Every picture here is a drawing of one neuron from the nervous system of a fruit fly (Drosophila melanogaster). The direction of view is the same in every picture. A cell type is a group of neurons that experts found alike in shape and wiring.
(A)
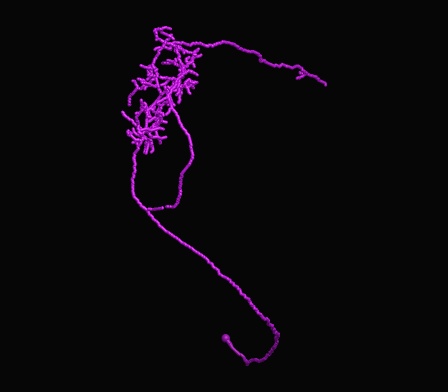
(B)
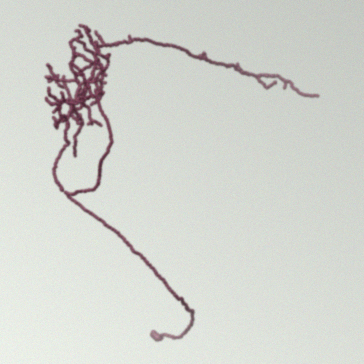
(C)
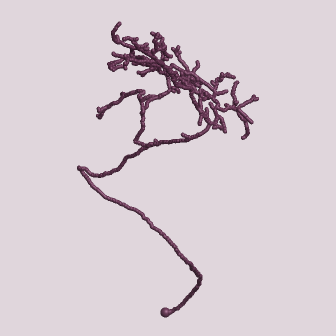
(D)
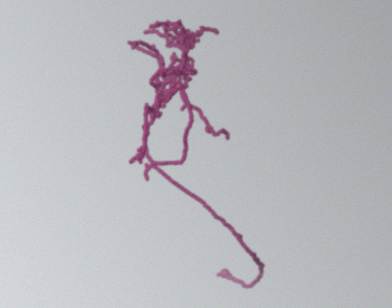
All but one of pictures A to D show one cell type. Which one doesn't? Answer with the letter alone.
C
